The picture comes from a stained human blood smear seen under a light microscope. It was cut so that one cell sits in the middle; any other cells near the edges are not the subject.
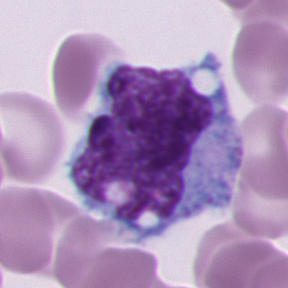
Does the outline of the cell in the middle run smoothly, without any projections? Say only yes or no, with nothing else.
No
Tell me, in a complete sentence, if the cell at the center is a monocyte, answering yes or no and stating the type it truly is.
Yes, the cell of interest in the middle is a monocyte.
